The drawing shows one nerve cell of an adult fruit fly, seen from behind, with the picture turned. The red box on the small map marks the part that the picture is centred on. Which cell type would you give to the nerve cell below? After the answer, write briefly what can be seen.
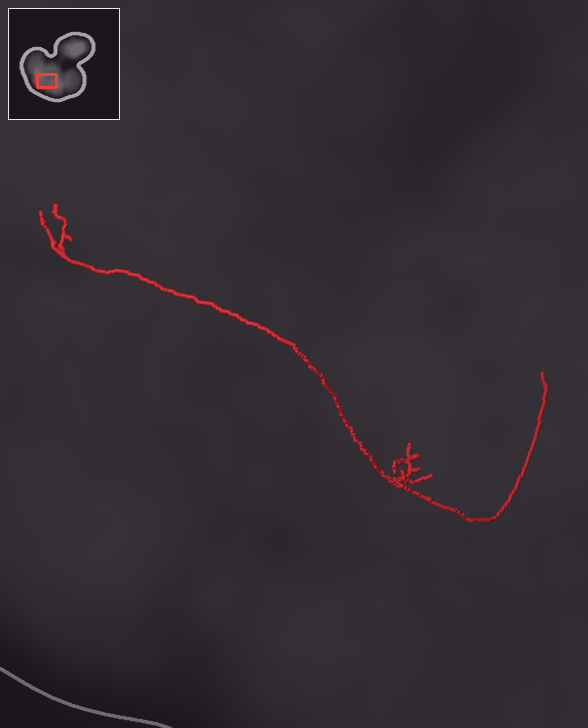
It is of cell type ORN_DA4m. Its broad class is sensory neuron entering the brain. The drawing shows no cell body. It has a dozen or fewer branch ends.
